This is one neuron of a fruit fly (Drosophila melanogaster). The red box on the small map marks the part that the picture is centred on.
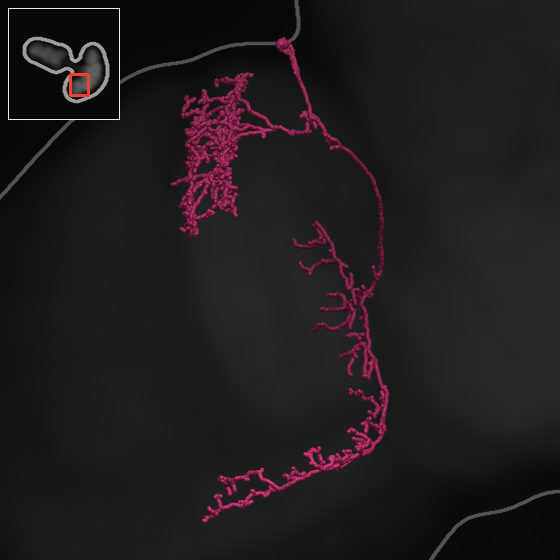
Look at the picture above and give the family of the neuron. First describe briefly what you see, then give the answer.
It is in the brain and does not reach the nerve cord. The picture shows dozens of branch ends. It is an optic-lobe intrinsic neuron. The family is MeLo.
